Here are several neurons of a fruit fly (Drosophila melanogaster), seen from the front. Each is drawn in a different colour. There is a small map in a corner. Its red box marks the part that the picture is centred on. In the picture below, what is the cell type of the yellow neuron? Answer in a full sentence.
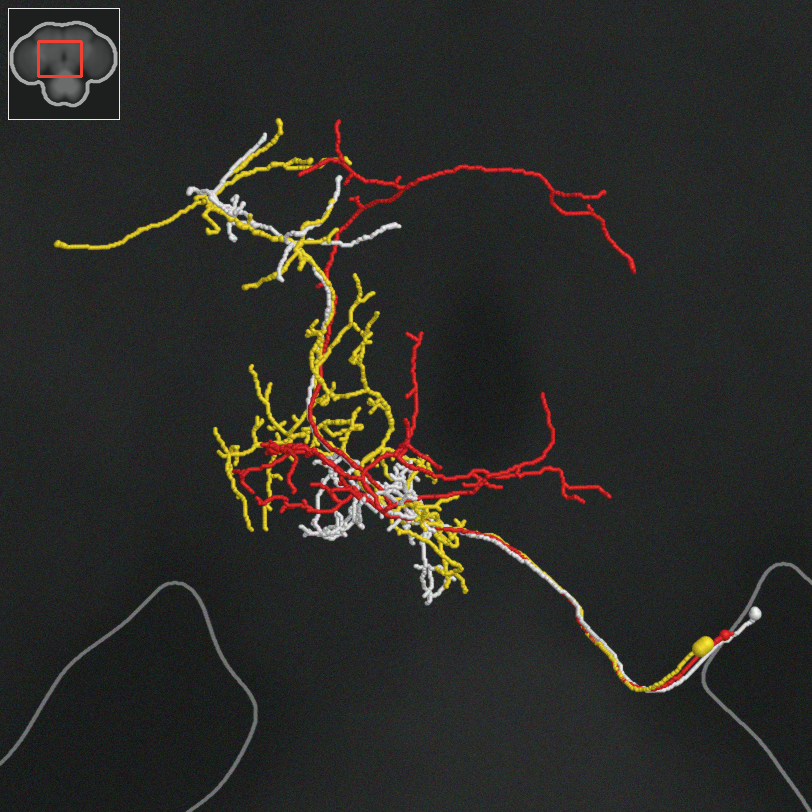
The cell type is GNG657.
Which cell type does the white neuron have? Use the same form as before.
The cell type is GNG662.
